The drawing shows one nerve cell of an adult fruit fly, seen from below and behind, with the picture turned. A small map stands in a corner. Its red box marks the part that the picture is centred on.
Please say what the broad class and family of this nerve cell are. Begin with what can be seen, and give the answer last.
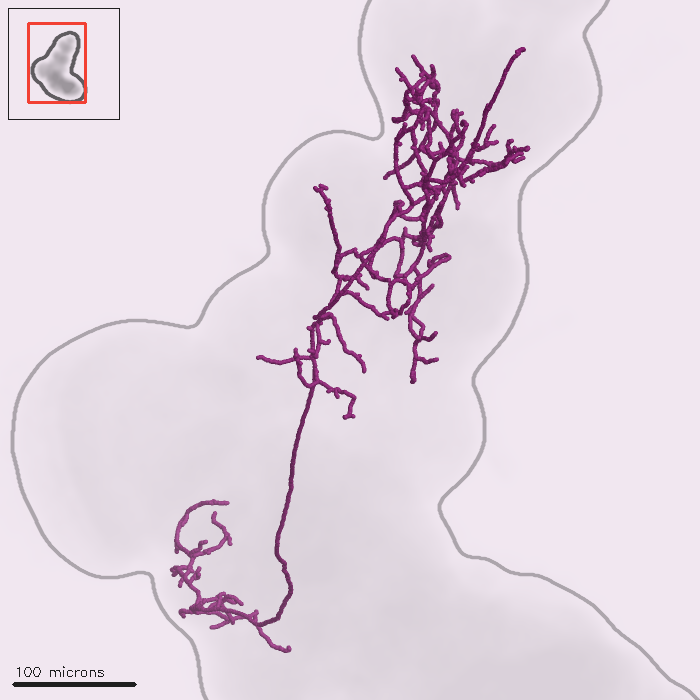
By the scale bar it is about 500 microns tall in this view. The picture shows dozens of branch ends. It is an ascending neuron. The family is hemilineage 17B.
